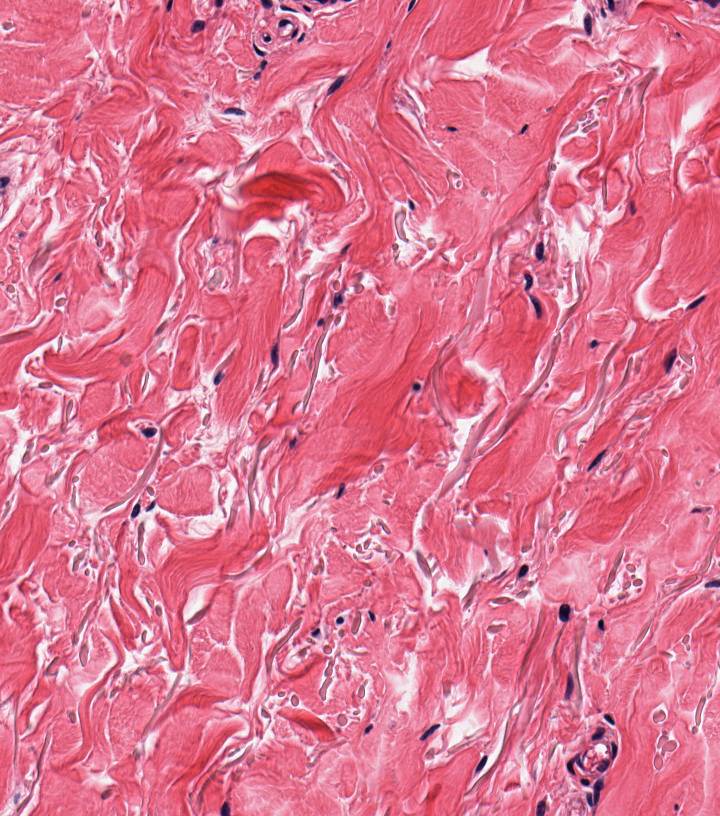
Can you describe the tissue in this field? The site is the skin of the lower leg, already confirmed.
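Thick, interlacing bundles of pink collagen fill the entire field. Between the bundles lie fibroblast nuclei, dark and spindle-shaped. Nuclei are sparse relative to the quantity of fibrous material. No fat cells are present in the field.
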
